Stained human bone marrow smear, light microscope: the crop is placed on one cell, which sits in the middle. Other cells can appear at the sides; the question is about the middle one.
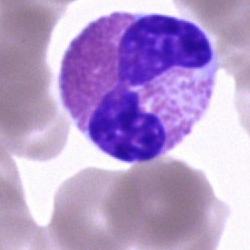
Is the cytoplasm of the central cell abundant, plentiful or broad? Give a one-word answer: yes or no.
Yes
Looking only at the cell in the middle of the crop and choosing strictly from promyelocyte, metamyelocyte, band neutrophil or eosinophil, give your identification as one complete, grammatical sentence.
Centred in the crop is an eosinophil.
